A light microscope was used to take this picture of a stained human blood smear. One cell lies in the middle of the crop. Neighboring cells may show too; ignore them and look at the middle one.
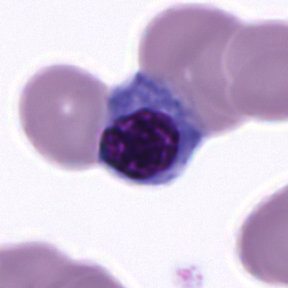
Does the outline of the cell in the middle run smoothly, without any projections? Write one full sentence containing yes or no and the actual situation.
No, the border of this cell is rough instead of smooth.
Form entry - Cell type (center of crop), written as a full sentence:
What sits at the centre of this crop is a plasma cell.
